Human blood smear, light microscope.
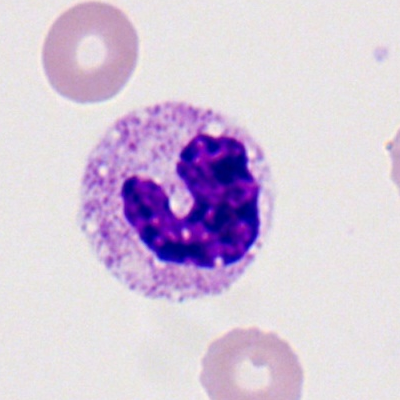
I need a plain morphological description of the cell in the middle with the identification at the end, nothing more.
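Outline round. Nucleus: one curved band bent into a horseshoe-like shape, its hollow opening toward the top of the cell. Cytoplasm: a generous pale pinkish-lilac rim around the nucleus. Cell: band neutrophil.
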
